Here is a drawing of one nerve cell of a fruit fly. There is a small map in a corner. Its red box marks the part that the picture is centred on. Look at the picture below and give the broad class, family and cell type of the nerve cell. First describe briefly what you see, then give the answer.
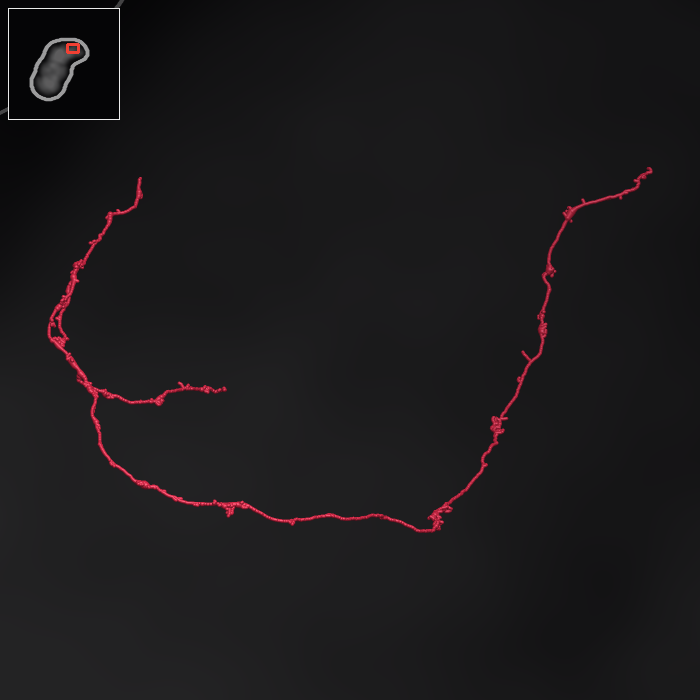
No cell body is drawn. As drawn here it is wider than it is tall. Its broad class is sensory neuron entering the nerve cord. Its family is called class chemosensory. It is of cell type SNch10.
